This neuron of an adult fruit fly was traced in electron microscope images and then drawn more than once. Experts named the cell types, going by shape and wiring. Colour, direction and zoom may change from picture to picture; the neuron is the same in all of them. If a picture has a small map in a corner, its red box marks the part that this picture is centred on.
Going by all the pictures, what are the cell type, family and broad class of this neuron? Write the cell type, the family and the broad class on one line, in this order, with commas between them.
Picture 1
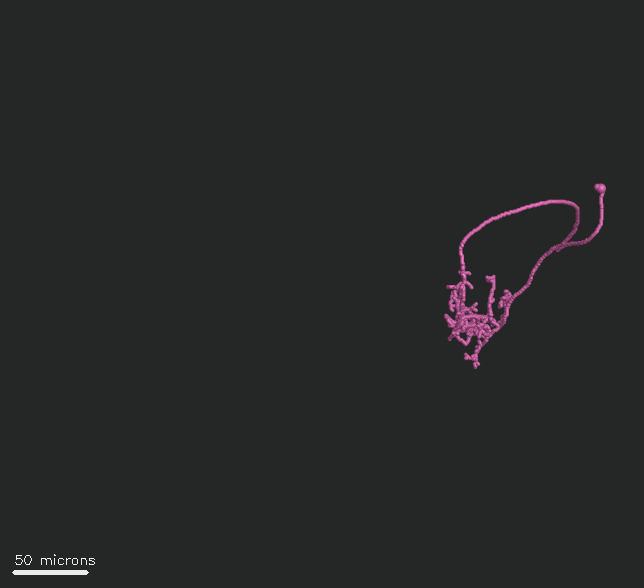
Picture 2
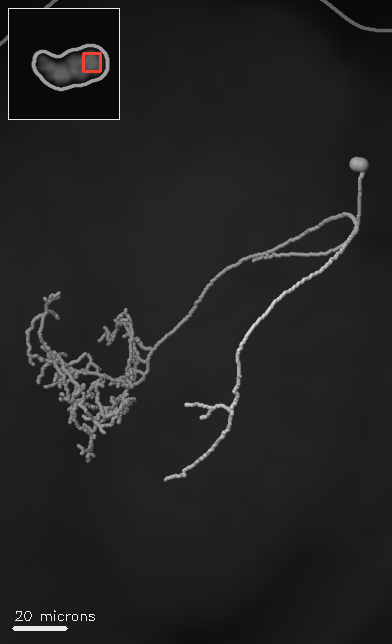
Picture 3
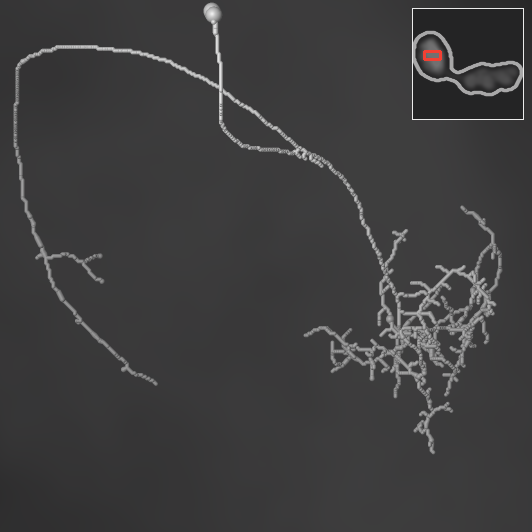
PLP037, hemilineage SLPa&l1_lateral, central-brain intrinsic neuron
